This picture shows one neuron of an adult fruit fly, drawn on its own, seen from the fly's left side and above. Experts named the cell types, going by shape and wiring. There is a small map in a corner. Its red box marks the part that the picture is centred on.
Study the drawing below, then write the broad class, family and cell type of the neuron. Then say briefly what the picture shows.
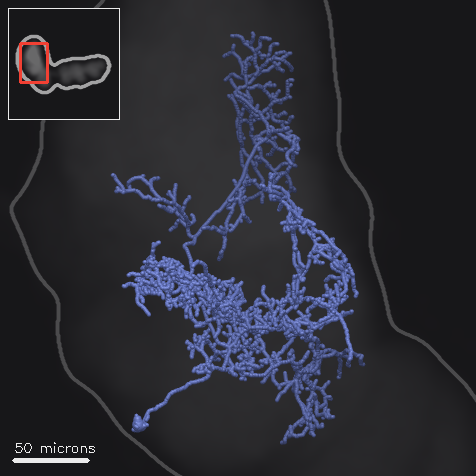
It is a visual centrifugal neuron. The family is LoVC. It is of cell type LoVC12. By the scale bar it is about 300 microns tall in this view. As drawn here it is taller than it is wide.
